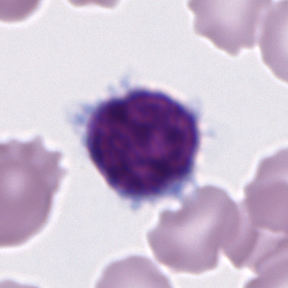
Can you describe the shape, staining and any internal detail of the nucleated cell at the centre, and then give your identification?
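Start with the edge: fine, short, pale blue hair-like projections stick out. Dark purple chromatin lies in coarse clumps with lighter streaks between, and no nucleolus is visible. The cytoplasm has no granules. This is a hairy cell.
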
